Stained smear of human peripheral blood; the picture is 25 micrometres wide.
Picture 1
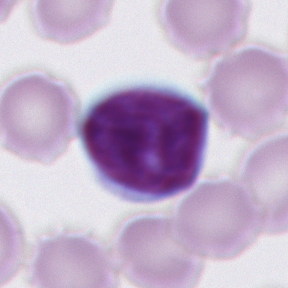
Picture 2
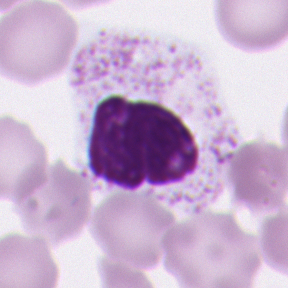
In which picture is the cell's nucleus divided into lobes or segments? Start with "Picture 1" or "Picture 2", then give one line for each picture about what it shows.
Picture 2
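Picture 1: The nucleus is a single rounded mass without lobes.
Picture 2: A single vertical cleft divides the nucleus into two lobes.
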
